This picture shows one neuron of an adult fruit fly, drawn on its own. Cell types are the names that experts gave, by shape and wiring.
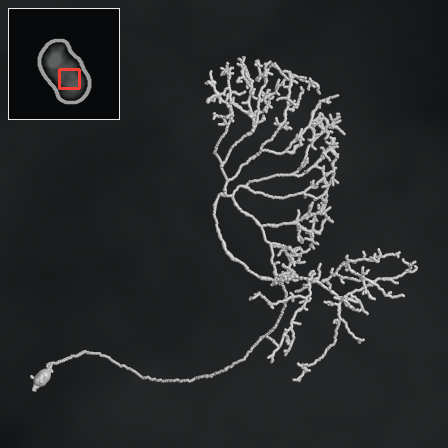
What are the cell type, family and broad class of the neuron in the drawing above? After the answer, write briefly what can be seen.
Its cell type is FB5K. Its family is hemilineage LALv1_dorsal. This is a central-brain intrinsic neuron. Its cell body lies at the lower left of the picture. The picture shows dozens of branch ends.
